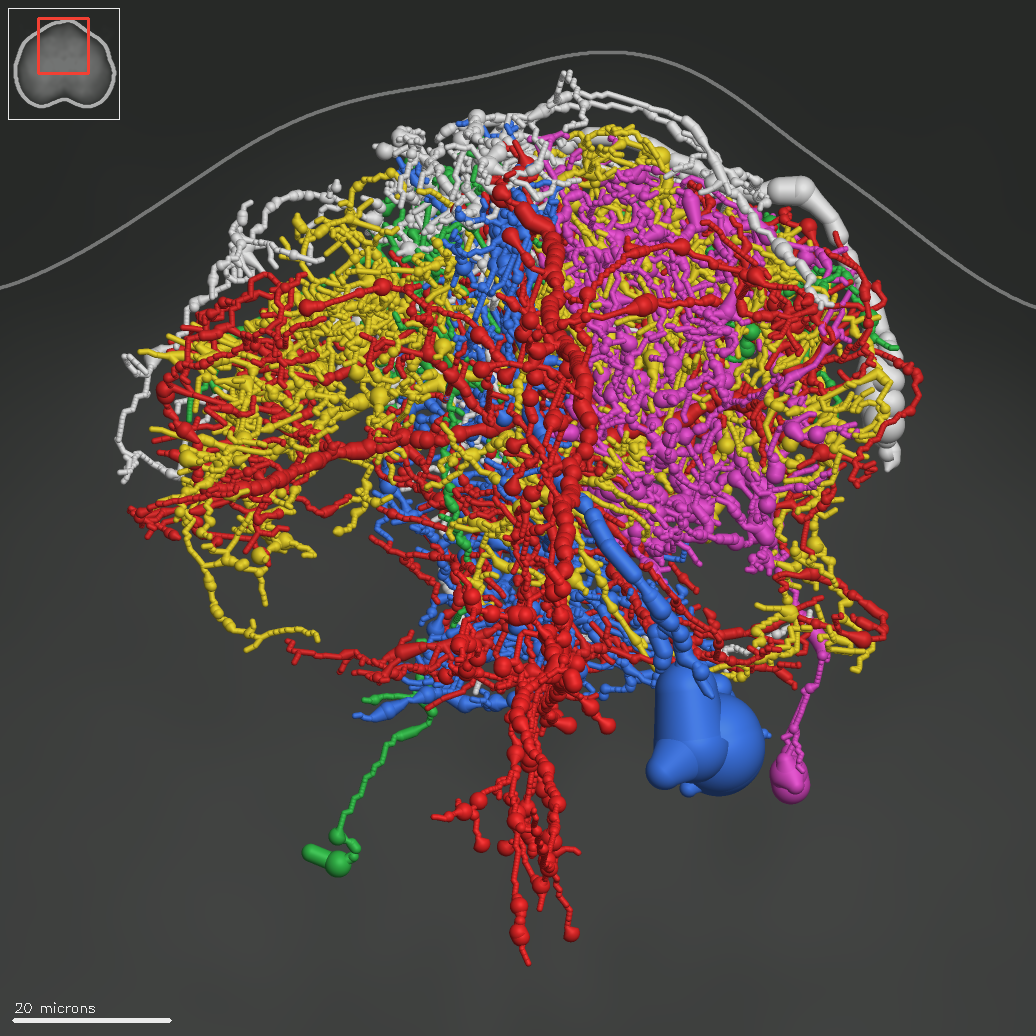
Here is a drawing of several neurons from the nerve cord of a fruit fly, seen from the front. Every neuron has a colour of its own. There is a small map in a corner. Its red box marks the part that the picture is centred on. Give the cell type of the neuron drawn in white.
INXXX386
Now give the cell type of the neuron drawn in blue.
MNad22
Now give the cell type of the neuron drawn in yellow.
MNad61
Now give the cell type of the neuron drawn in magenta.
MNad20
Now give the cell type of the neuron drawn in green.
EN00B003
